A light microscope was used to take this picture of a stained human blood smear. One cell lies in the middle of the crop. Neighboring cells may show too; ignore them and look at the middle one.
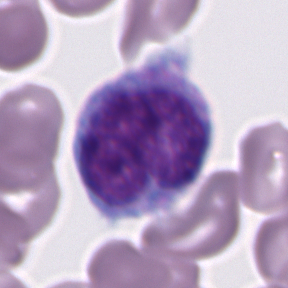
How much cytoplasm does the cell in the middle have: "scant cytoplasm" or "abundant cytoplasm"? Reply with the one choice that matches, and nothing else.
Scant cytoplasm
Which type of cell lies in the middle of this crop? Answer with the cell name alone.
monocyte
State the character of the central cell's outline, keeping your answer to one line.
Its surface contour departs from smoothness through ragged edges or outward projections.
